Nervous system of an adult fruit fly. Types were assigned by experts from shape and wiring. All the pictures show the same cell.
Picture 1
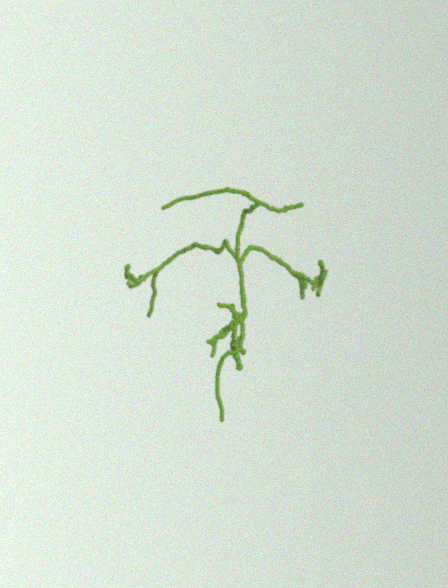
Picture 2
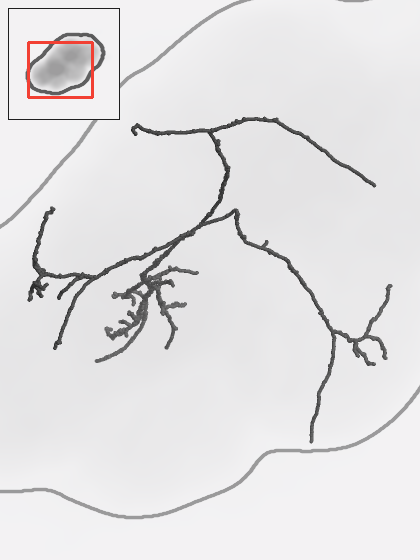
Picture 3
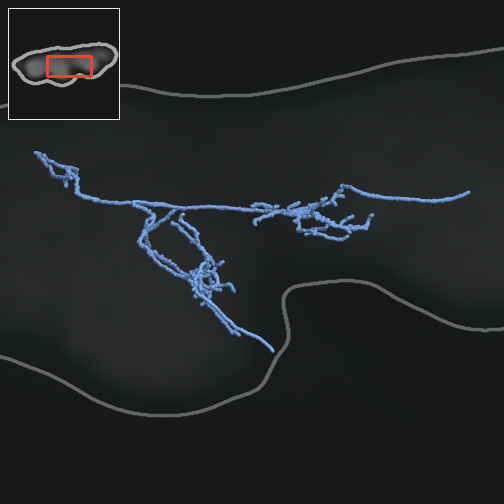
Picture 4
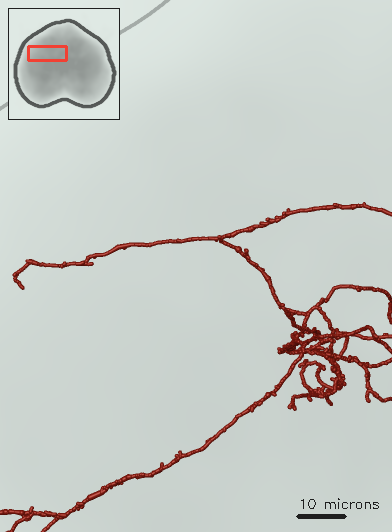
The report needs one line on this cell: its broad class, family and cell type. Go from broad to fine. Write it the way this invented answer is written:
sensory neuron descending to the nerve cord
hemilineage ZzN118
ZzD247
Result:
nerve-cord intrinsic neuron
hemilineage 06B
IN06B035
